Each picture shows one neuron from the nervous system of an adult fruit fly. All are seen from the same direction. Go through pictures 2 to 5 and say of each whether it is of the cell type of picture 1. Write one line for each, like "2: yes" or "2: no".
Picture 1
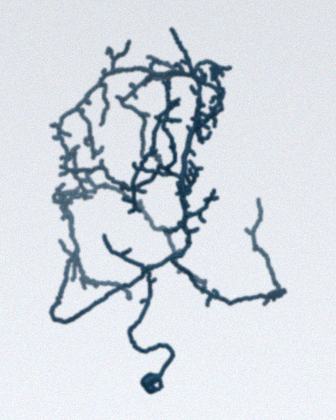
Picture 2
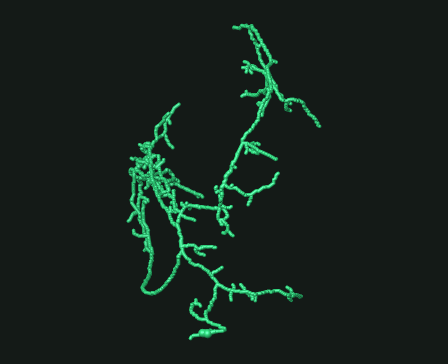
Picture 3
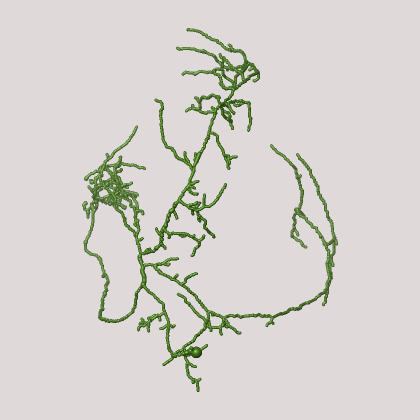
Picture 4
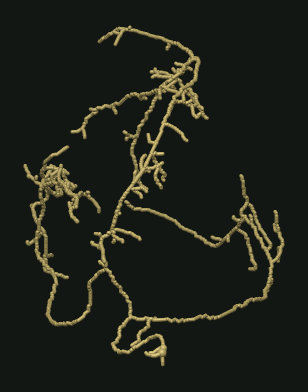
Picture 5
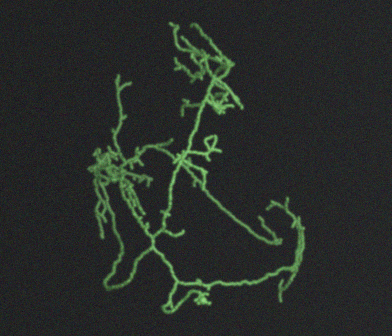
2: no
3: no
4: no
5: no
